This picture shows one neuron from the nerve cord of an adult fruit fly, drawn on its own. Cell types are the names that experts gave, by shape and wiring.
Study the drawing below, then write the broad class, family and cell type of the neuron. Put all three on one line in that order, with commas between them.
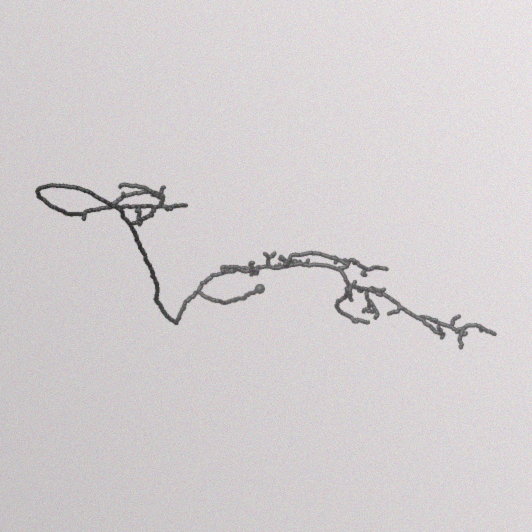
nerve-cord intrinsic neuron, hemilineage 01A, IN01A088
